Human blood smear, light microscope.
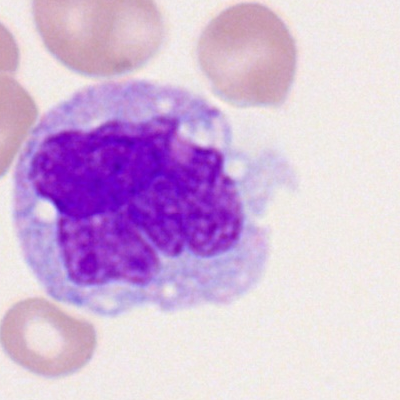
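Monocyte. Look first at the outline: roughly round, with a small irregular protrusion on the right edge. The nucleus is irregular and folded into several lobe-like parts. In the cytoplasm you can find several small clear vacuoles scattered about, but no coarse coloured granules.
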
